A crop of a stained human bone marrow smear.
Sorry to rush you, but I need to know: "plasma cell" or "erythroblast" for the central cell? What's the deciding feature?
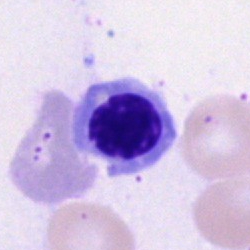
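It is an erythroblast. Its outline is irregular, with small blunt bulges along the edge. The chromatin is dark purple and densely clumped, and no nucleoli are visible in the nucleus. No granules can be seen in the cytoplasm.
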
